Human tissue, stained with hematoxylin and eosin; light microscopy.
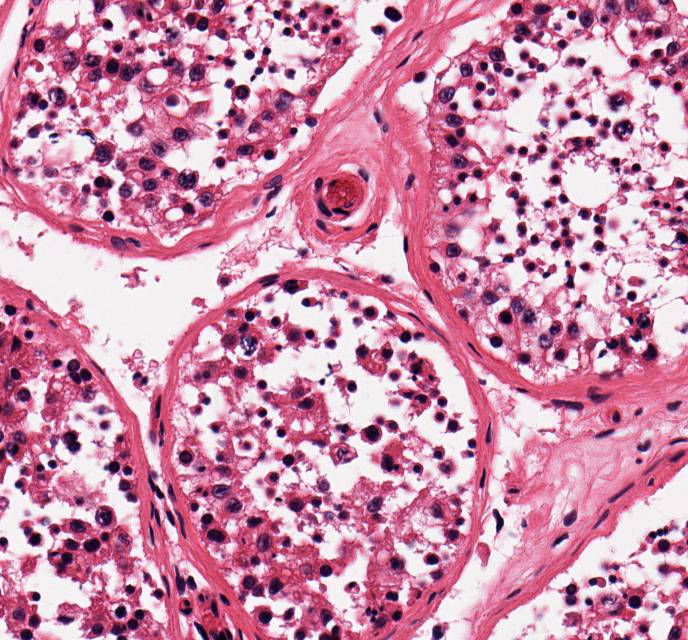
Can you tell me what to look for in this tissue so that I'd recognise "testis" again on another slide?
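In this testis, each tubule is packed with many loosely arranged cells rather than opening onto a wide central lumen. Many of these cells have small, round nuclei that stain densely dark. Scattered among them are larger cells with bigger round nuclei and pink cytoplasm. At the top centre, in the stroma between tubules, a small round vessel with a thick wall holds red cells in its lumen.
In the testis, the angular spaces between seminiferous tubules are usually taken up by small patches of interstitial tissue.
The stroma holding this vessel between the tubules goes with that arrangement.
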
